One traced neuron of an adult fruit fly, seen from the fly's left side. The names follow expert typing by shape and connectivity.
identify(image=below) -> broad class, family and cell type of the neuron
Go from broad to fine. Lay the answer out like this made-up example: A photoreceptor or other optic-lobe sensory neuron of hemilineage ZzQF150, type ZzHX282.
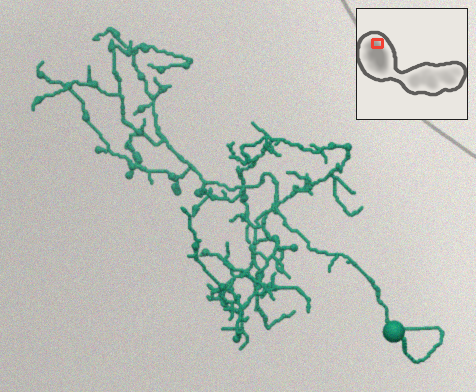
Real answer: A central-brain intrinsic neuron of hemilineage LHp1, type CB4115.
